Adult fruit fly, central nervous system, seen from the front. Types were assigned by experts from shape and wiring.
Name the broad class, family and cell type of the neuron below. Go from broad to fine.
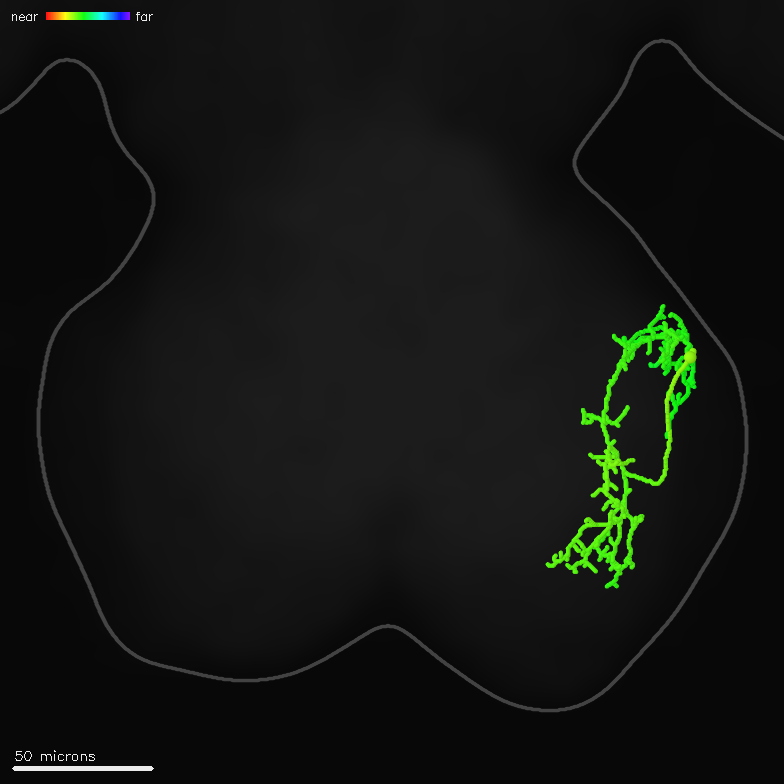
nerve-cord intrinsic neuron; hemilineage 08A; IN08A049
